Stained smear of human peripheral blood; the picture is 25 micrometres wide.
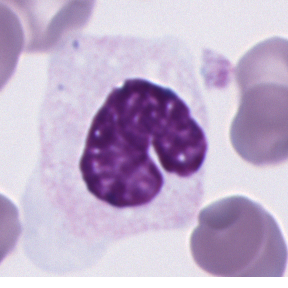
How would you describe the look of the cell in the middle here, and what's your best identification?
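The outline is angular and irregular, not round. Dark purple chromatin lies in clumps with small paler gaps between them. Fine pinkish-lilac granules are scattered through most of the cytoplasm, but its lower left part is paler blue-grey and largely granule-free. This is a band neutrophil.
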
